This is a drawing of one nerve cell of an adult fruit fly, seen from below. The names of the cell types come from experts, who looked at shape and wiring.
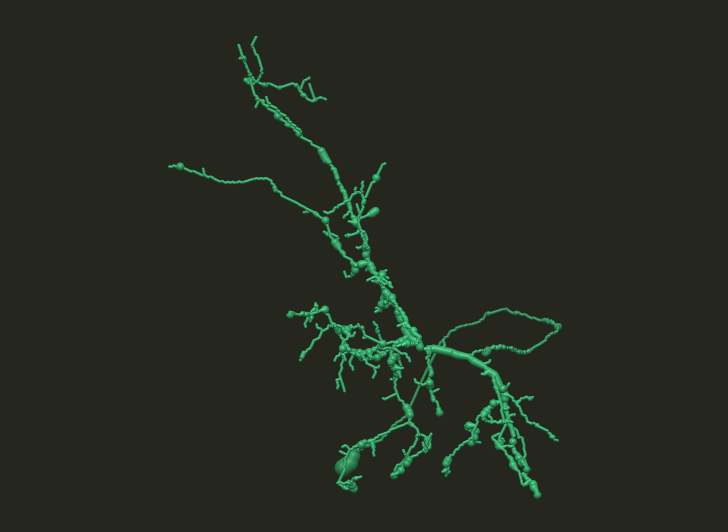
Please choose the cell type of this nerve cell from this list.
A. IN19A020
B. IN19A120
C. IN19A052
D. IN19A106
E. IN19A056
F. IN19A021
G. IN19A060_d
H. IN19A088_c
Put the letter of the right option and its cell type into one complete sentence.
Among the listed cell types, IN19A120 in option B is that of the nerve cell.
